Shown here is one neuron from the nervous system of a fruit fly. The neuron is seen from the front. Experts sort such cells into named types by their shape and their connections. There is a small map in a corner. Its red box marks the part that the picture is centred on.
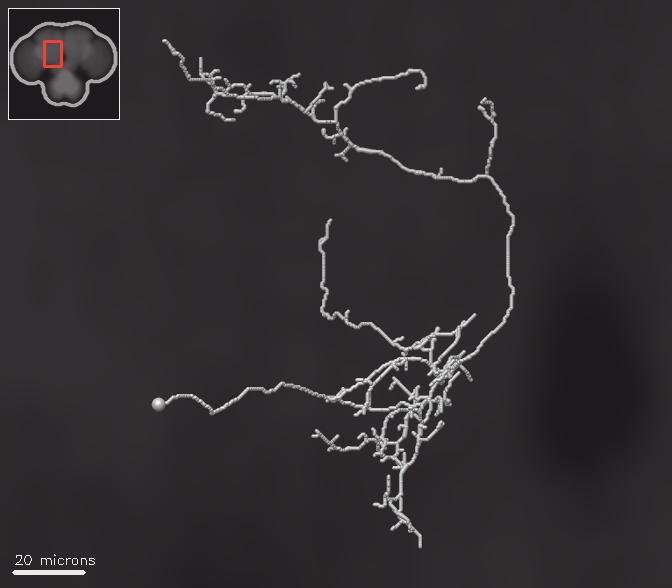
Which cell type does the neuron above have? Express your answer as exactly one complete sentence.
It is to cell type VES033 that the neuron belongs.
